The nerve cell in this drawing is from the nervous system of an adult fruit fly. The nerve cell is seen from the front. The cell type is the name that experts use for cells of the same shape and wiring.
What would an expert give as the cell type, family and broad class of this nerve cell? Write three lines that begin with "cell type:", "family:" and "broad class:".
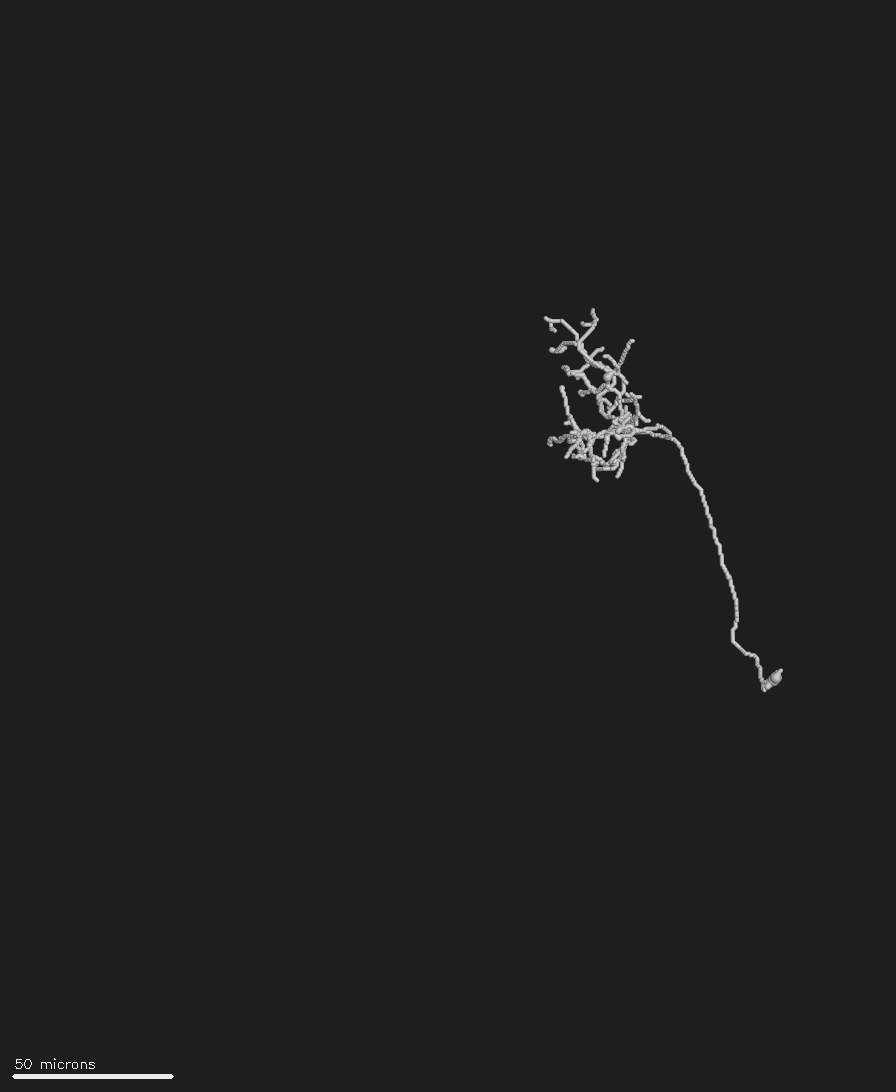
cell type: IN16B071
family: hemilineage 16B
broad class: nerve-cord intrinsic neuron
